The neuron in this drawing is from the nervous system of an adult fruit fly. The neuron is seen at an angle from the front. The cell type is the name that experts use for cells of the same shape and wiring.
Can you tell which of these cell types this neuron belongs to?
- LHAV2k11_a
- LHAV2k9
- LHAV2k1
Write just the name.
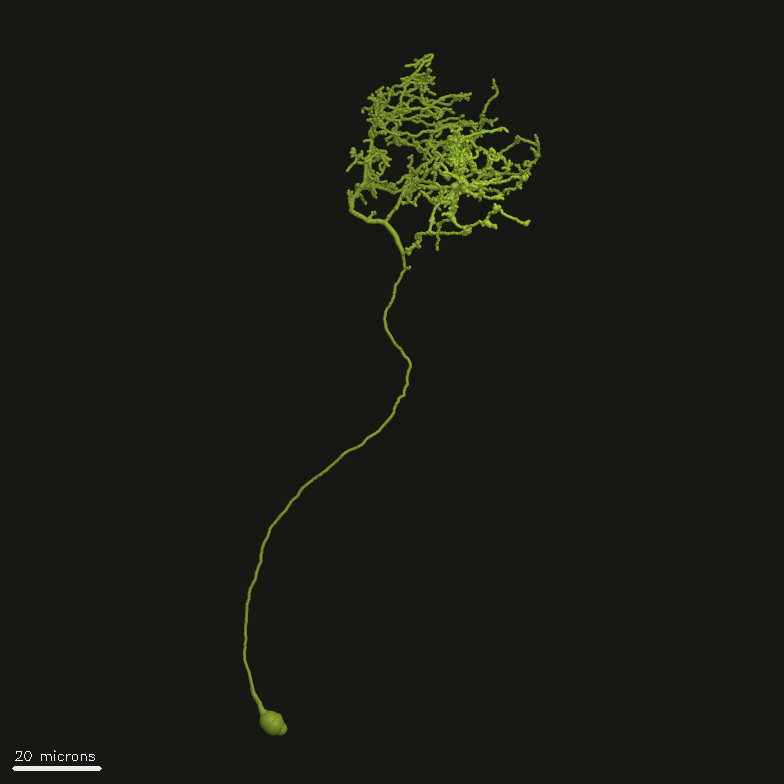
LHAV2k11_a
